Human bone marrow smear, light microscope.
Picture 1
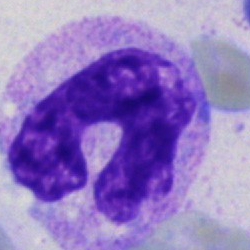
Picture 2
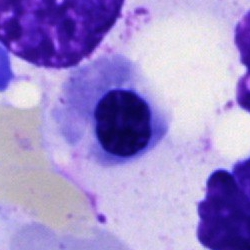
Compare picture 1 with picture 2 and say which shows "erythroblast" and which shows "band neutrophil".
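Picture 1: band neutrophil; picture 2: erythroblast. Outline roughly round and smooth in picture 1, irregular and angular in picture 2. Band neutrophil nucleus bent into an inverted U, open side facing downward.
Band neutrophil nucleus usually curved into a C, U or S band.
Erythroblast nucleus off-centre, widest band of cytoplasm on its left side.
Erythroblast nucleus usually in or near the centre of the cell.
Erythroblast cytoplasm pale greyish-blue, larger in area than the nucleus, no distinct granules.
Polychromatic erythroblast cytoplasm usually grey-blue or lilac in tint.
Chromatin dark purple in both: coarsely clumped with paler patches between the clumps in the band neutrophil, densely clumped in the erythroblast.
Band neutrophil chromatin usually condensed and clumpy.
No nucleoli visible in either nucleus. Red cell against the upper right edge of the band neutrophil.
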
